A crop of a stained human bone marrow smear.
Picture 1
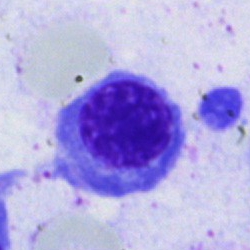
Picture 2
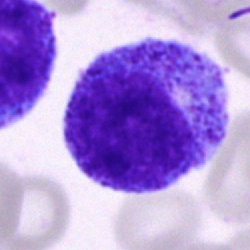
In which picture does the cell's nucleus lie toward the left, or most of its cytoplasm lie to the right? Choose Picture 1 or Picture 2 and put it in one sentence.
It is picture 2 in which the nucleus lies toward the left of the cell.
